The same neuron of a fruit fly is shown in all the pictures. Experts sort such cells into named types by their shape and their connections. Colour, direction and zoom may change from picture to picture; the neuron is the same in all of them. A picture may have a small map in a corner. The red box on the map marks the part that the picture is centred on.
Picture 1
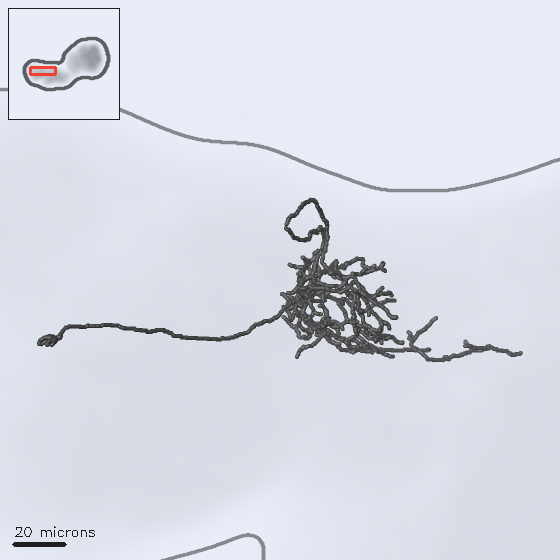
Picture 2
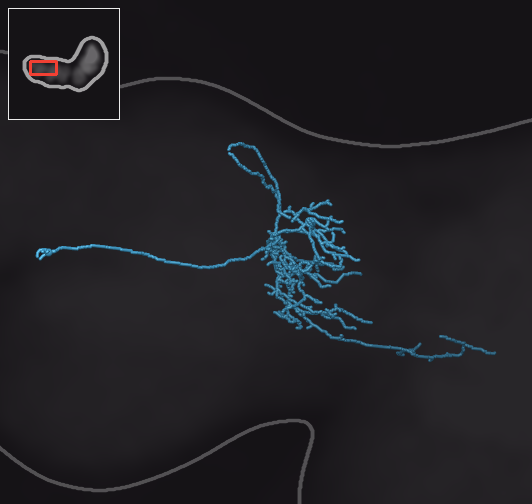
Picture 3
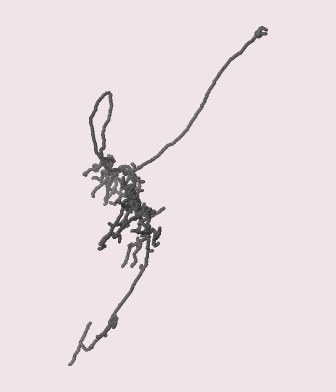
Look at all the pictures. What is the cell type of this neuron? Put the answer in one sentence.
The cell type is IN02A028.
